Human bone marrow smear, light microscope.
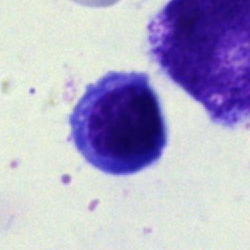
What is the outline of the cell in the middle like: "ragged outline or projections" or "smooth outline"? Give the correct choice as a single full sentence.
The cell is bounded by a rough outline.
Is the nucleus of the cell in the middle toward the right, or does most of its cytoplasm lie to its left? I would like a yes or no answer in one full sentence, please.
Yes, the cell has its nucleus set toward the right.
